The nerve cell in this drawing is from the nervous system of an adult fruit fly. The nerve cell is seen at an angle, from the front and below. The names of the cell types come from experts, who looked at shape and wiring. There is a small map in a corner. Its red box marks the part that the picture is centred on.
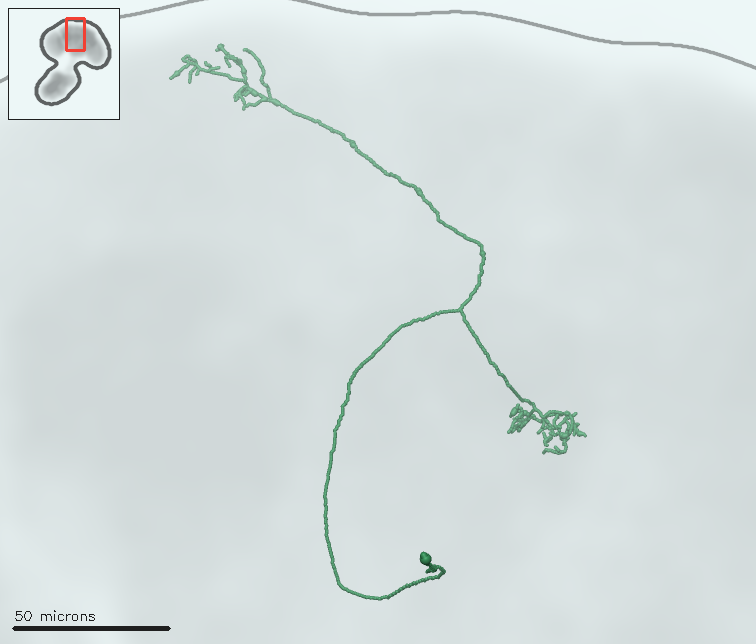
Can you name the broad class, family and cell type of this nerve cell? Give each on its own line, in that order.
central-brain intrinsic neuron
hemilineage LALv1_dorsal
SA3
